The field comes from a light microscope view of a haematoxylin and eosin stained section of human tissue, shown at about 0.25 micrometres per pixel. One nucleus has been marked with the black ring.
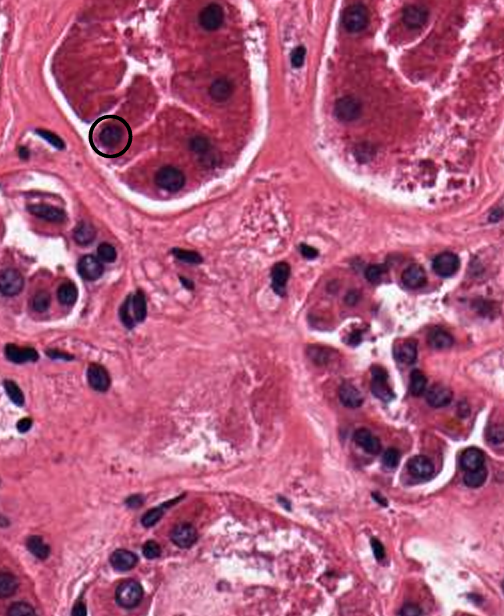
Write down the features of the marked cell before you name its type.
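The nucleus is round, with a smooth, distinct edge, and stains dark purple throughout. The nucleus sits toward the base of the cell, near the outer edge of the tubule. The cytoplasm is deep red, plentiful around the nucleus, and finely granular. The cell is one of a single layer of cells lining the tubule, separated from its neighbours by thin pale lines, with its base along a clear gap that borders the surrounding pink fibrous tissue. The marked cell is a proximal tubule cell.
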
